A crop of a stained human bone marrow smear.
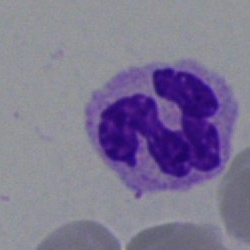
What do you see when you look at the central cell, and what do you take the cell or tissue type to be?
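Dark purple, coarsely clumped chromatin fills the nucleus. No nucleoli are visible. A moderate rim of pale pinkish-lilac cytoplasm surrounds the nucleus, and this cytoplasm contains no vacuoles. The central cell is a segmented neutrophil.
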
